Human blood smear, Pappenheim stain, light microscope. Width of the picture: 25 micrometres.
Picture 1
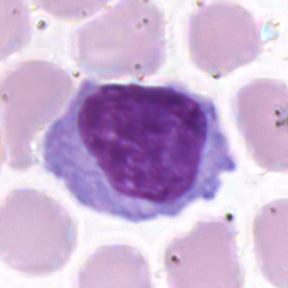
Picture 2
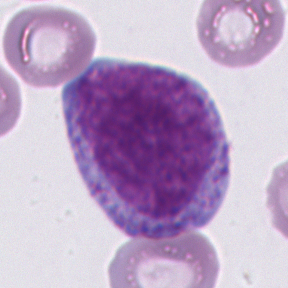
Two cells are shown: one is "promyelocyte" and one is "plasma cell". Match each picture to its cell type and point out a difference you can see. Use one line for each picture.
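Picture 1 – plasma cell. The cell margin is irregular with small bleb-like projections, most marked on the right and lower edges.
Picture 2 – promyelocyte. The cell surface has no projections or blebs.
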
